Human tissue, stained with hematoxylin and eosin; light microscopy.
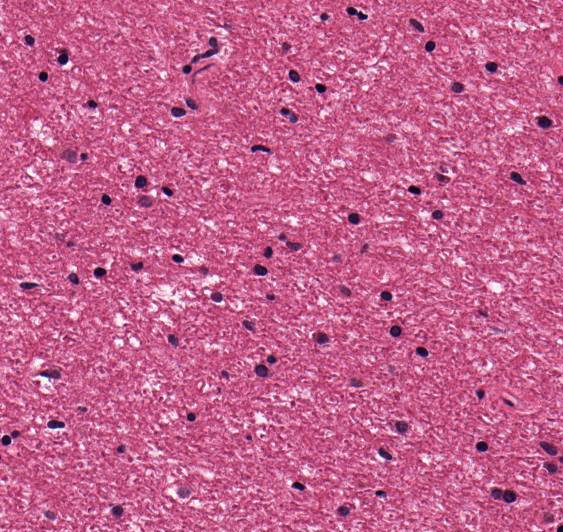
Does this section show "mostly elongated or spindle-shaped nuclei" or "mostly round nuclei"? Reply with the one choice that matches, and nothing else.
Mostly round nuclei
